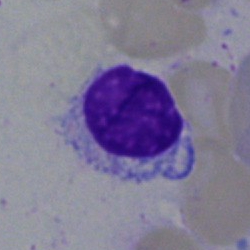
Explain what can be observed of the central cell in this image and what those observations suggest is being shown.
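Starting with the chromatin: it is dark purple and dense, broken by a few small paler patches. Next, the cytoplasm: pale blue, widest on the left and lower side of the nucleus, and frothy with many small pale vacuoles. Last, its edge: at the lower right it forms a thin curled blue strand. This is a lymphocyte.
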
